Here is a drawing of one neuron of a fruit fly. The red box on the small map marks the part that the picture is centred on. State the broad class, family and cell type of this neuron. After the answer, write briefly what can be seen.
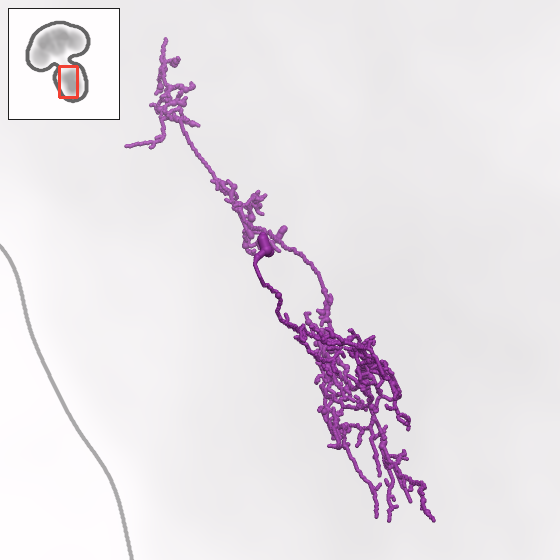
It is a nerve-cord intrinsic neuron. The family is hemilineage 09A. Its cell type is IN09A032. The cell body is in the middle of the picture. Dozens of branch ends can be seen.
